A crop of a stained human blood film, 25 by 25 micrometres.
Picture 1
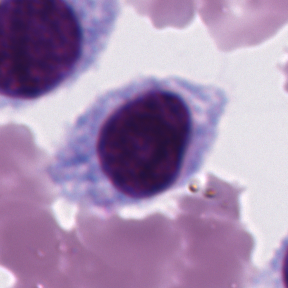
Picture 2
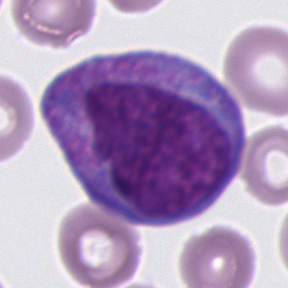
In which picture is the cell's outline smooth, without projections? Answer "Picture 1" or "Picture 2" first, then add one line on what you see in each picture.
Picture 2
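In picture 1: The cytoplasmic margin is ragged, with small pointed projections at the upper right.
In picture 2: The cell outline is smooth and rounded, with no surface projections.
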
